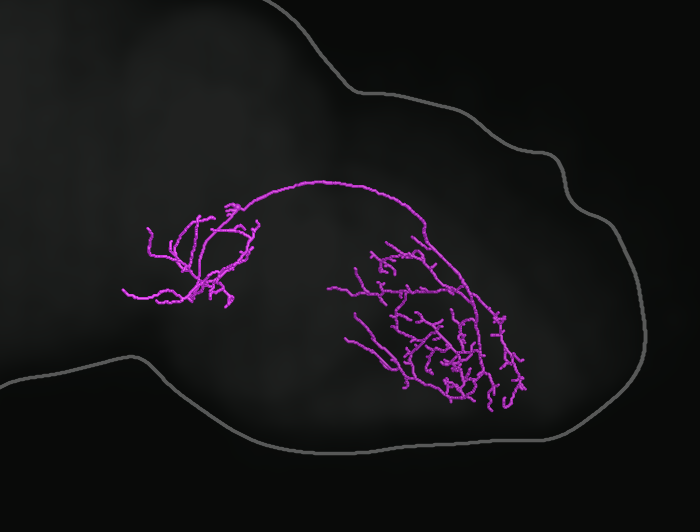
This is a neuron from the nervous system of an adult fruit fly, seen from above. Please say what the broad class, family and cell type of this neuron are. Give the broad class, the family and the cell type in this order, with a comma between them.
visual projection neuron, MeVP, MeVP22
